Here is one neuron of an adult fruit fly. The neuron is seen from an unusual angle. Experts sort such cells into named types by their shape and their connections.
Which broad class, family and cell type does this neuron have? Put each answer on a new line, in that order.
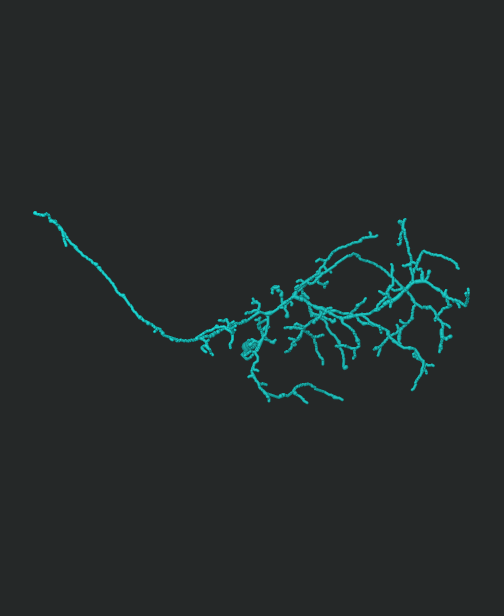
nerve-cord intrinsic neuron
hemilineage 16B
IN16B061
